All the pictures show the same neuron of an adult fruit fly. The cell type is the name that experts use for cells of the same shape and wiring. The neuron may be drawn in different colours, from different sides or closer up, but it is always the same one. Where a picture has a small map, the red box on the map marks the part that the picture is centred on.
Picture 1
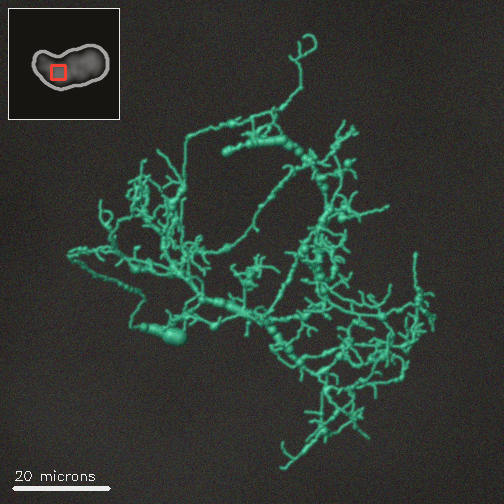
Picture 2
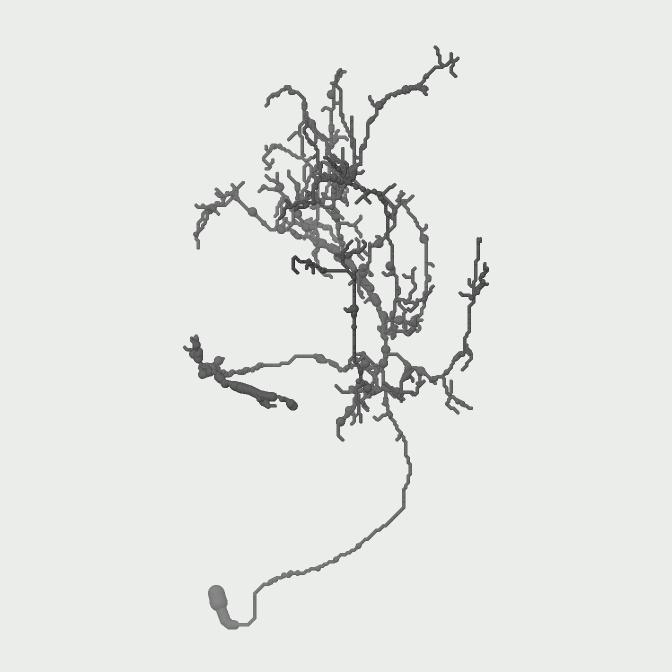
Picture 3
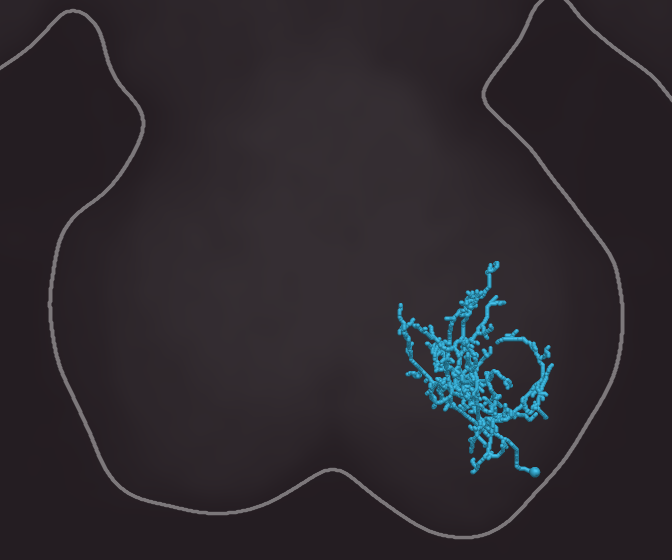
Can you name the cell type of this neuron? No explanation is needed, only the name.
IN20A.22A042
